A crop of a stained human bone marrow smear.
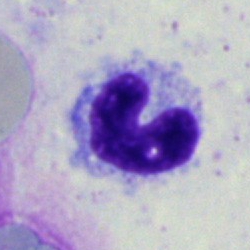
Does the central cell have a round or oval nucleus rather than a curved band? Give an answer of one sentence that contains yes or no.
No, the nucleus is stretched into a curved band and lacks separate lobes.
